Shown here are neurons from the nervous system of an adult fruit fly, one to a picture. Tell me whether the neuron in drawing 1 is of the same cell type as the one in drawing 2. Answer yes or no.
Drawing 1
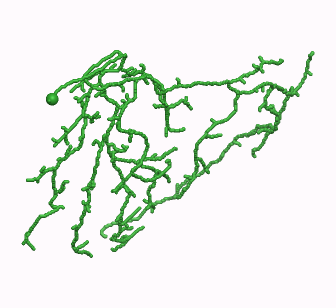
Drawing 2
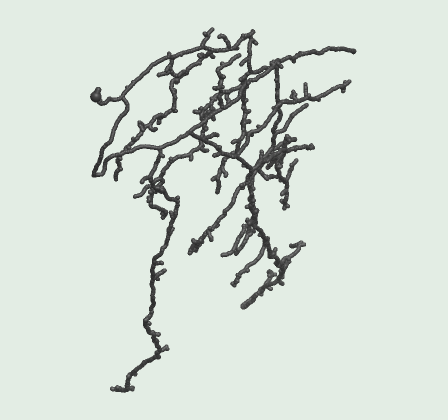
yes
